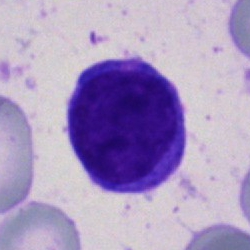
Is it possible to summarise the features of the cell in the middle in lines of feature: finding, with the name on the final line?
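Outline: roughly round, a few slightly flattened, angular sides
Surface: smooth, no blebs or hair-like projections
Chromatin: dark purple, fairly even texture, no coarse clumps
Cytoplasm: thin deep blue rim, widest at lower right
Name: blast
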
